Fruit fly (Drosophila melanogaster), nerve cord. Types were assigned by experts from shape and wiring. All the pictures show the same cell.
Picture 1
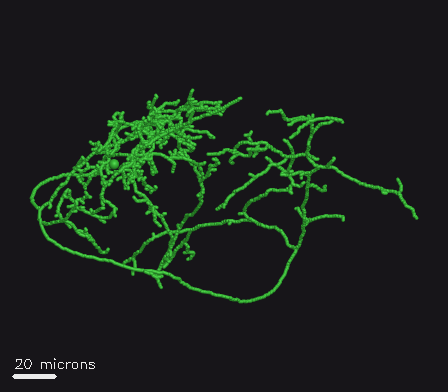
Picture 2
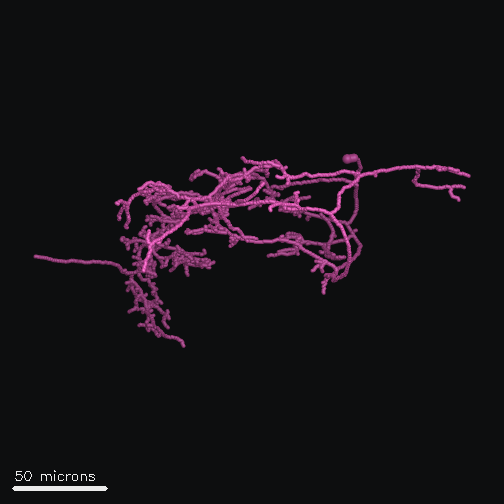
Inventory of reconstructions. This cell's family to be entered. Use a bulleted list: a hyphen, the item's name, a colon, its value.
- family: hemilineage 19B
